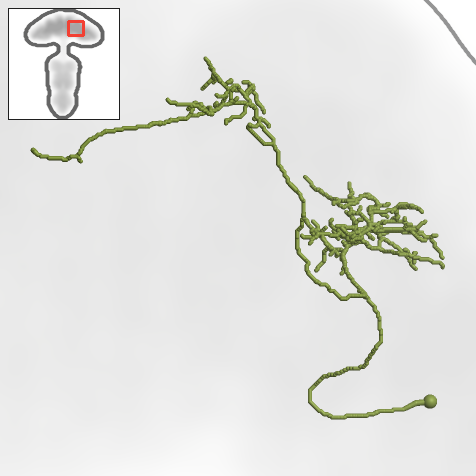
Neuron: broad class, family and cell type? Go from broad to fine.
central-brain intrinsic neuron; hemilineage LHp1; LHPV4d7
